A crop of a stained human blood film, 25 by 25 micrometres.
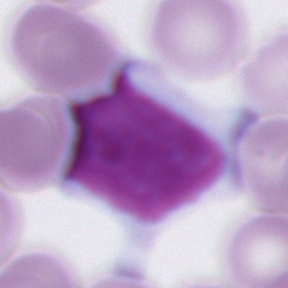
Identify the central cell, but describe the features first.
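Looking at the outline first, it is angular and polygonal rather than round, and a short pointed tip projects upward from the upper left corner. The dark purple staining is fairly even, with only faint darker mottling, and I see no granules anywhere in the cell. This is a typical lymphocyte.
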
